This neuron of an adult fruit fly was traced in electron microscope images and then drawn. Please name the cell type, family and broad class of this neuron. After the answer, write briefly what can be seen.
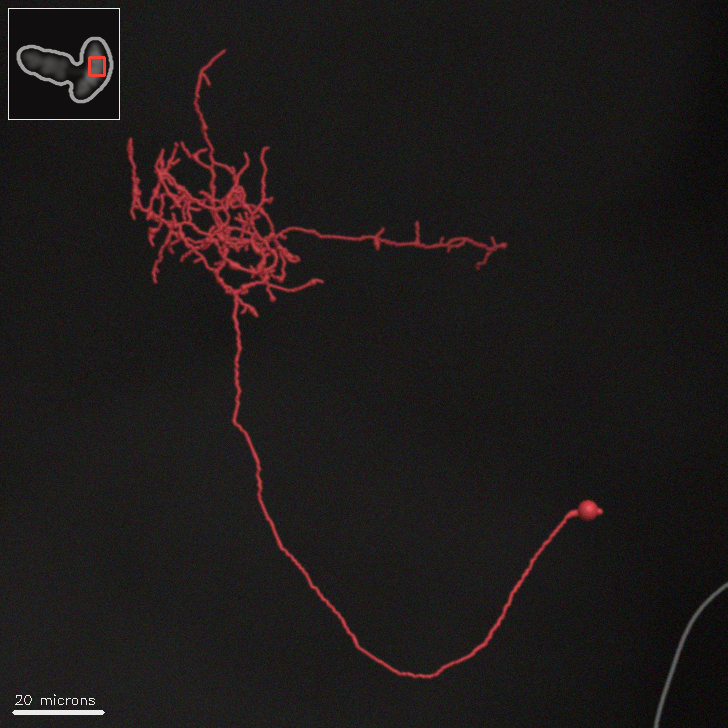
It is of cell type CB1145. The family is hemilineage MD3. This is a central-brain intrinsic neuron. It is in the brain and does not reach the nerve cord. From top to bottom in the picture it spans about 140 microns. The picture shows dozens of branch ends.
